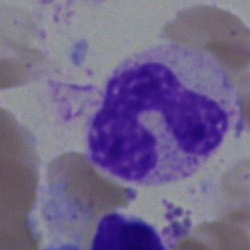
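Band neutrophil, the middle cell in this stained bone marrow smear, checked point by point. First, the nucleus curves into a horseshoe with its opening facing downward. Second, the chromatin is dark purple and coarsely clumped. Third, the cytoplasm is pale lilac-pink. Fourth, fine lilac granules lie scattered through it.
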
